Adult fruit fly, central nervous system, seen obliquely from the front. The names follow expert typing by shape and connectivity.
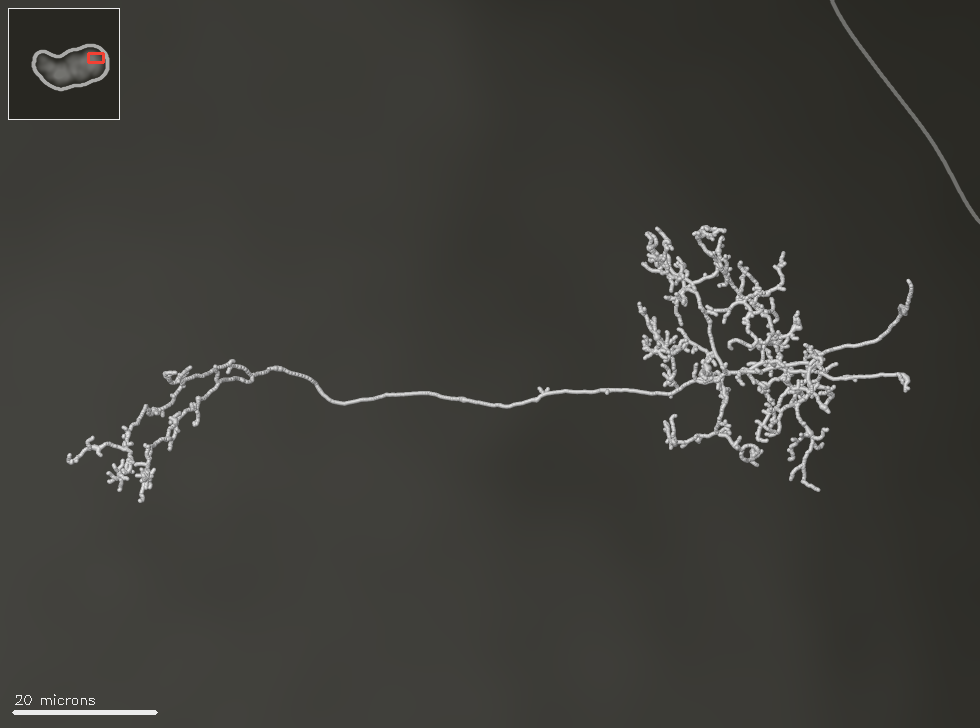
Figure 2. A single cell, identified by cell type: Tm37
